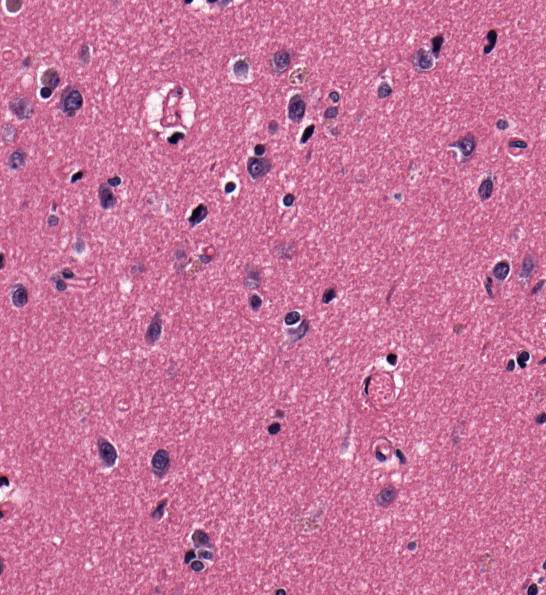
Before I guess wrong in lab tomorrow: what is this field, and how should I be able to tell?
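You have cerebral cortex here. See how the whole field is a finely granular pink fibrillary background, the neuropil, with cells spread singly and fairly evenly through it.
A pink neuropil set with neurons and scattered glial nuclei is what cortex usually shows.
Among the larger cells lie many small, dark, round to elongated nuclei with little cytoplasm around them. You won't find epithelium, glands or fat cells anywhere; a few small round vessels sit in clear spaces.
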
